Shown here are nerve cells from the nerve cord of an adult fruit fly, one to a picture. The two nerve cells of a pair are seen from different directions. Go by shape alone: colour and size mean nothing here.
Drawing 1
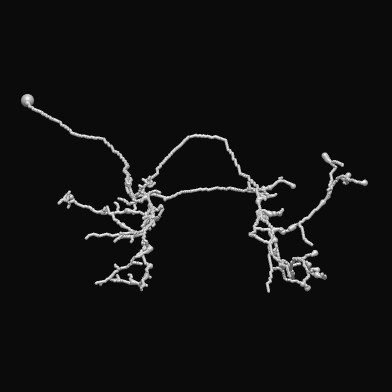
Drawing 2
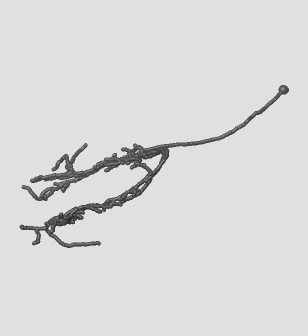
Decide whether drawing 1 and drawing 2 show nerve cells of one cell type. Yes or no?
yes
